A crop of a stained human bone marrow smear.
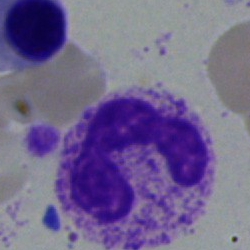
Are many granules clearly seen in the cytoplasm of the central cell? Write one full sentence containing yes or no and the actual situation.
Yes, visible granules are present in great number in its cytoplasm.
